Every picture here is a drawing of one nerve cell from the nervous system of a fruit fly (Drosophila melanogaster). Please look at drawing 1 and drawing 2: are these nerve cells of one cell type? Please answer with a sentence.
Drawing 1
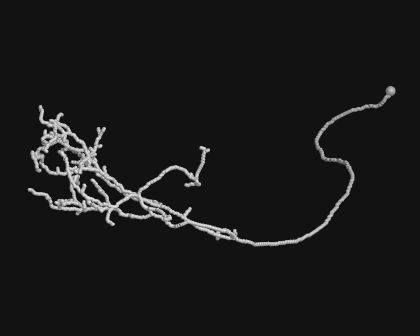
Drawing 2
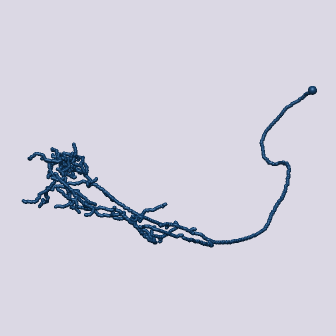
They are of the same cell type.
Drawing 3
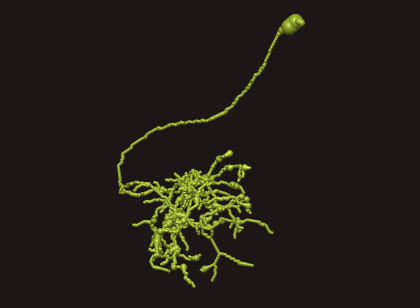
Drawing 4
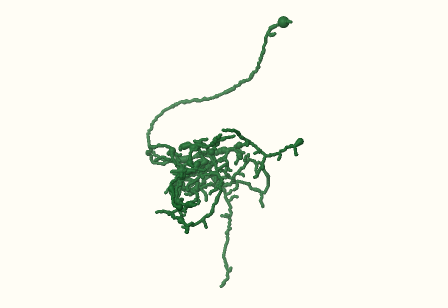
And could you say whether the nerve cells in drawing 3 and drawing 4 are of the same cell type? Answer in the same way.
They are of the same cell type.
